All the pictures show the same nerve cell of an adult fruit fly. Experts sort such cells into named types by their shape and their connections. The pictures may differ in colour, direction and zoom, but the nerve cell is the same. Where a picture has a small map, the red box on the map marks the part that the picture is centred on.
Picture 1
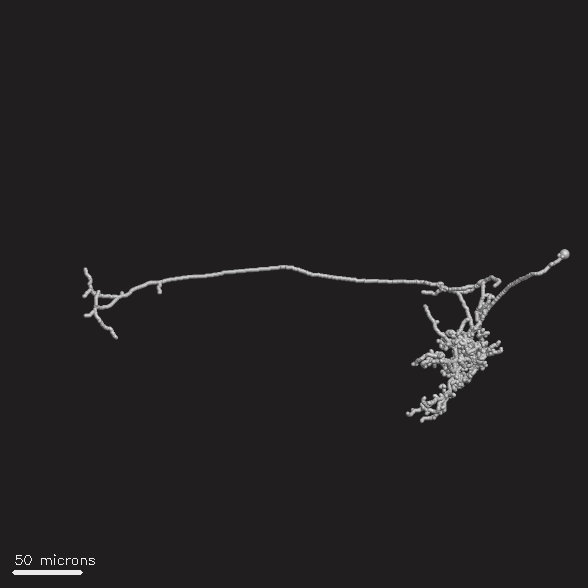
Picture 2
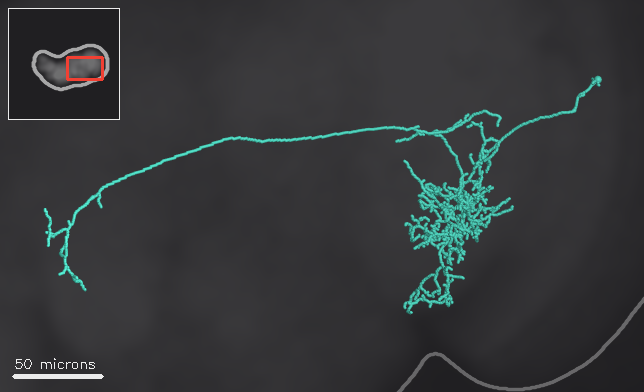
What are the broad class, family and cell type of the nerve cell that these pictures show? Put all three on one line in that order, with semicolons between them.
central-brain intrinsic neuron; hemilineage VLPl&d1_lateral; CB3184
